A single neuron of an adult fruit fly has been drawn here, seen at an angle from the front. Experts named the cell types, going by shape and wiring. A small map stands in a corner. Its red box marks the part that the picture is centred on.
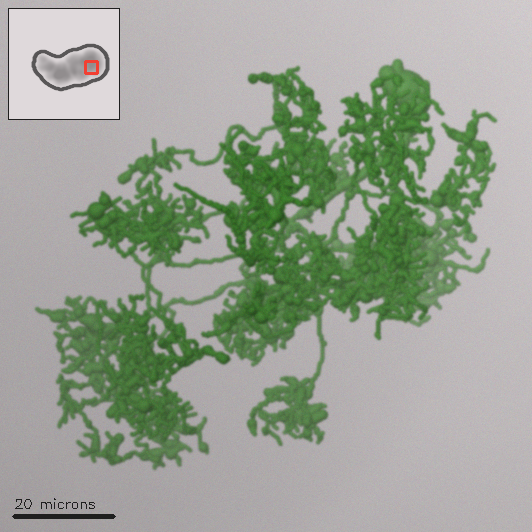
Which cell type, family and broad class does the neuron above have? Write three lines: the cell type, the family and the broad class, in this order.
lLN2P_a
hemilineage ALl1_dorsal
central-brain intrinsic neuron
